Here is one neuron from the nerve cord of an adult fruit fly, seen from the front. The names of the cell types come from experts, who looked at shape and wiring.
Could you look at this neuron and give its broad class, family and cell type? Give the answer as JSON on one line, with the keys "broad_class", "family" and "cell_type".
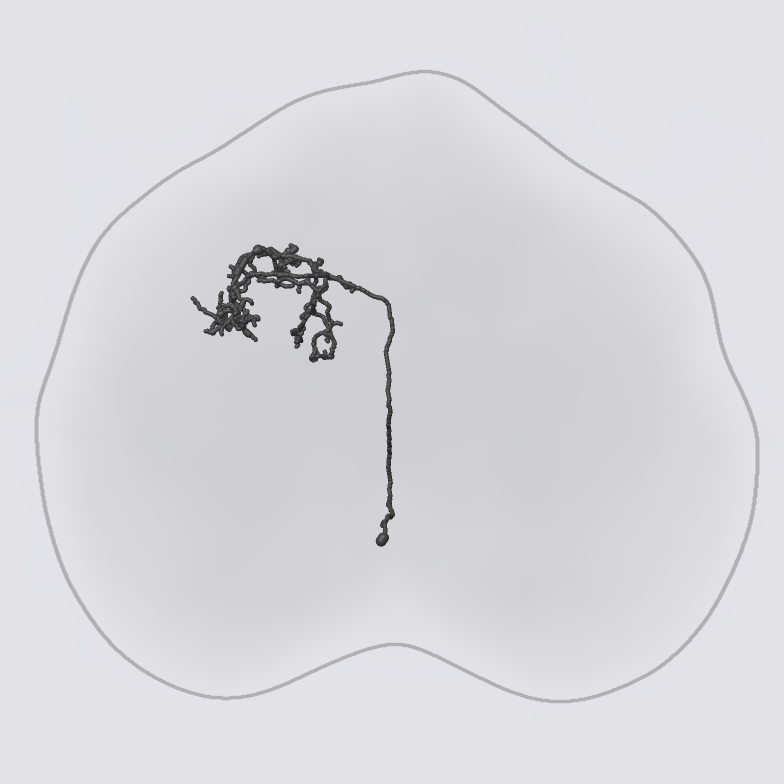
{"broad_class": "nerve-cord intrinsic neuron", "family": "hemilineage 02A", "cell_type": "IN02A050"}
